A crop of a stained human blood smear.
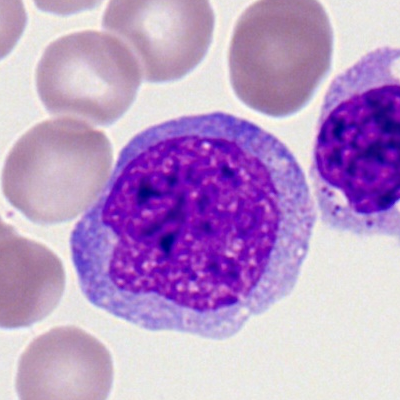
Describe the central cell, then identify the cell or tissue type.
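Checking the outline first: it is roughly round, with a slightly uneven border. Next, the chromatin is mottled, with scattered darker purple clumps. Then, many small pale spots are sprinkled over the nucleus. Last, the cytoplasm forms a moderately wide rim all around the nucleus. The cell is a monocyte.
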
